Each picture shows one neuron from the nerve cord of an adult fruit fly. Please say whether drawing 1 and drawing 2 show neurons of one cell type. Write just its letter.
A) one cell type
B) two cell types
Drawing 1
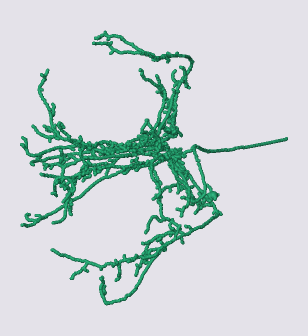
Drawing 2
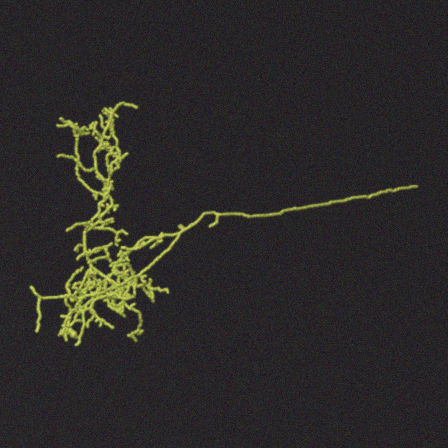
B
